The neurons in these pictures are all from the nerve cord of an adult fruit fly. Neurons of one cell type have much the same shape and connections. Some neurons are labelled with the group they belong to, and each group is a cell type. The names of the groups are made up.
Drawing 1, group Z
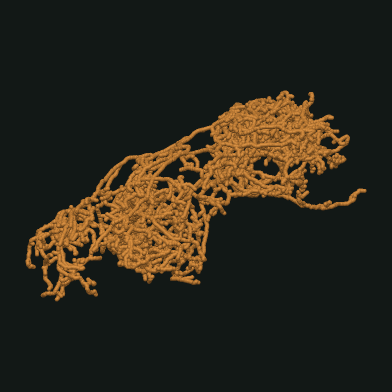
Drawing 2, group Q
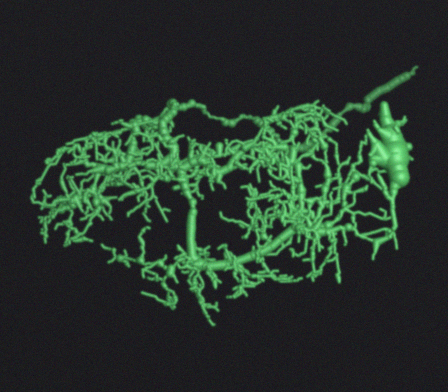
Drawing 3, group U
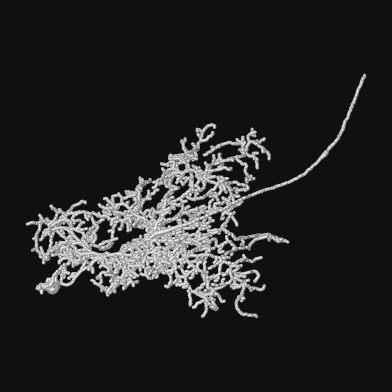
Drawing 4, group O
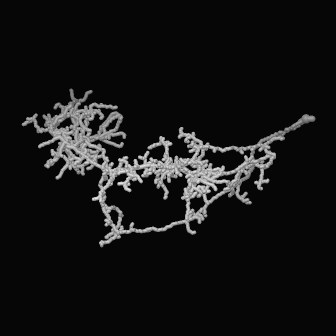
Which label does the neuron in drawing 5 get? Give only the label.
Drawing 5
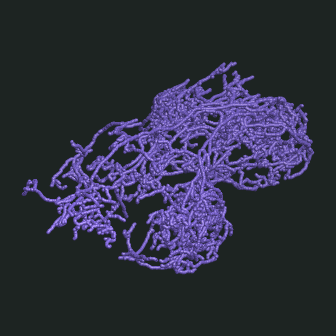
group Z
